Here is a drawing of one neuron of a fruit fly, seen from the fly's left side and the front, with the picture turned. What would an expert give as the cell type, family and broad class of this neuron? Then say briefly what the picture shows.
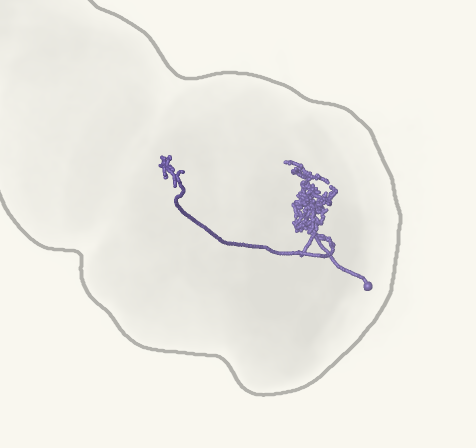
The cell type is CB1695. The family is hemilineage VLPl&d1_lateral. It is a central-brain intrinsic neuron. As drawn here it is wider than it is tall.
